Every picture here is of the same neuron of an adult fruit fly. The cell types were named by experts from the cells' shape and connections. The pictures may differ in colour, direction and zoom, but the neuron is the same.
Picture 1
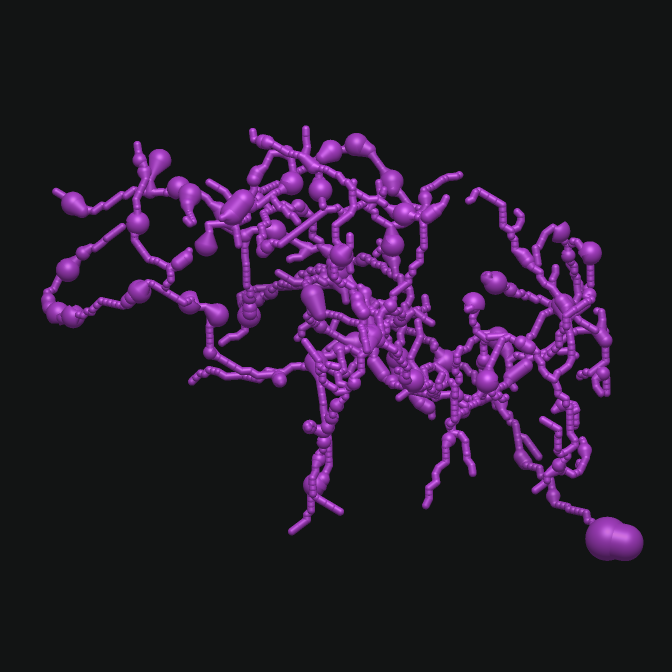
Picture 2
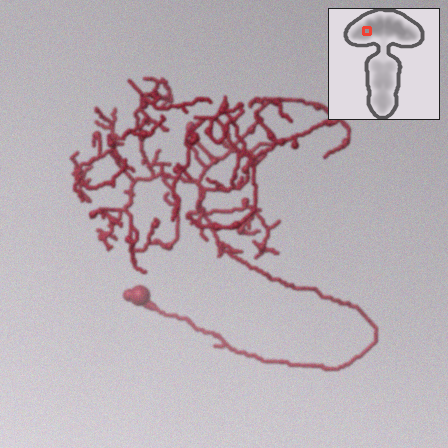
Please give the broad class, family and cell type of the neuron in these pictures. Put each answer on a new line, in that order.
central-brain intrinsic neuron
hemilineage LHp1
CB1247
